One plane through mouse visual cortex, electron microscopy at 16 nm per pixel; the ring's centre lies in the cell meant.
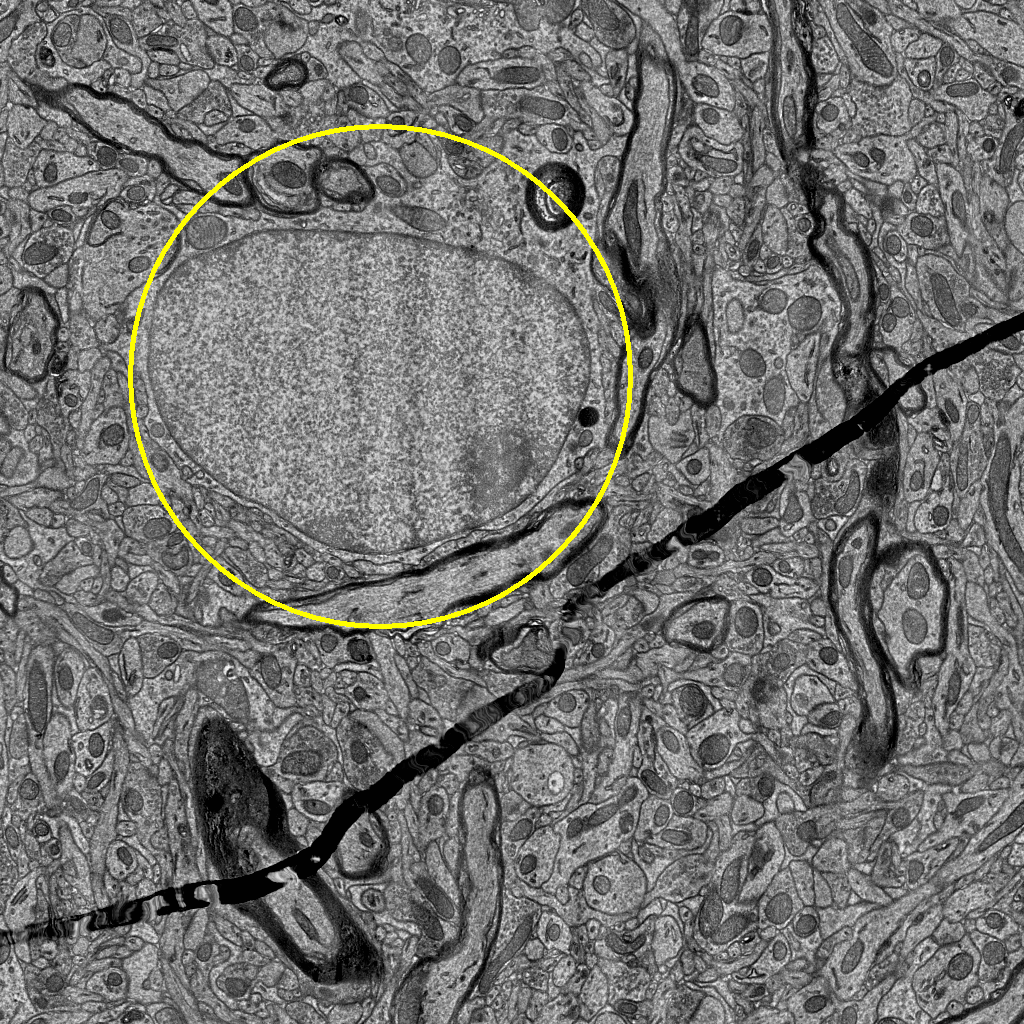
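Astrocyte, the cell at the centre of the yellow ring in an electron micrograph of mouse visual cortex. Its nucleus is a broad oval, wider from side to side than from top to bottom. A diffuse, slightly darker patch occupies the lower right part of the nucleus, and a small, round, very dark body sits at its right edge. An elongated mitochondrion lies in the cytoplasm just above the nucleus.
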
